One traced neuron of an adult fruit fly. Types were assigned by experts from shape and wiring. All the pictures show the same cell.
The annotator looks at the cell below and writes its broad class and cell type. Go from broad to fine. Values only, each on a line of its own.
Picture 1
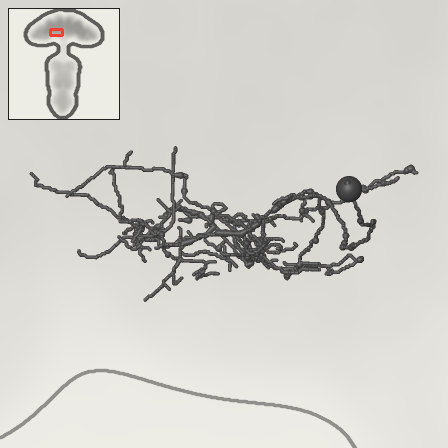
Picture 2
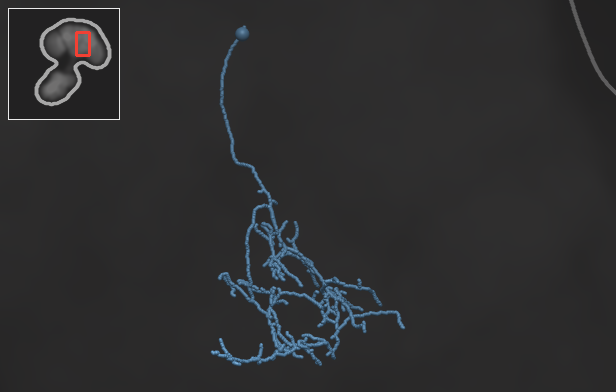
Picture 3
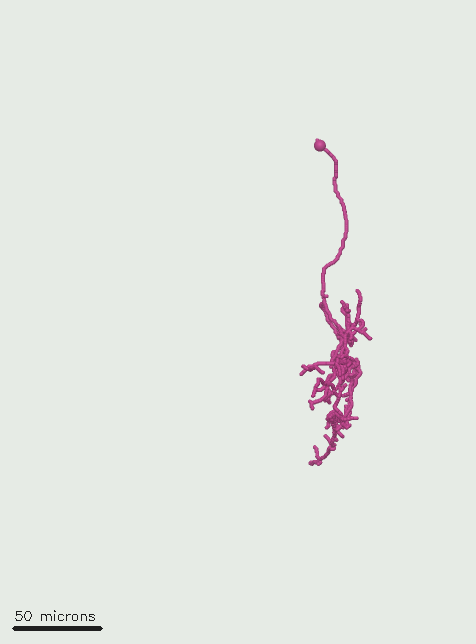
central-brain intrinsic neuron
PS141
